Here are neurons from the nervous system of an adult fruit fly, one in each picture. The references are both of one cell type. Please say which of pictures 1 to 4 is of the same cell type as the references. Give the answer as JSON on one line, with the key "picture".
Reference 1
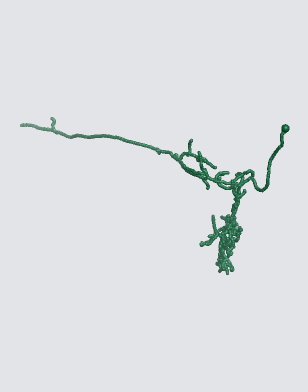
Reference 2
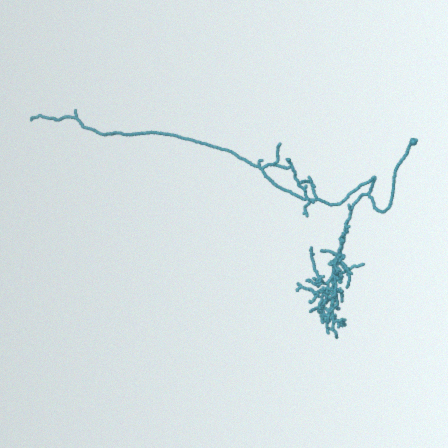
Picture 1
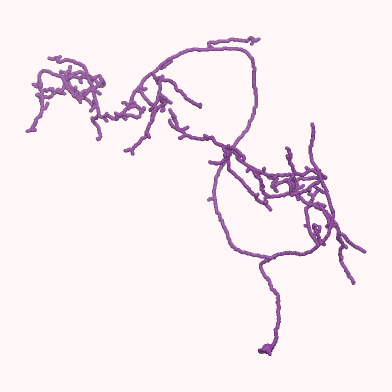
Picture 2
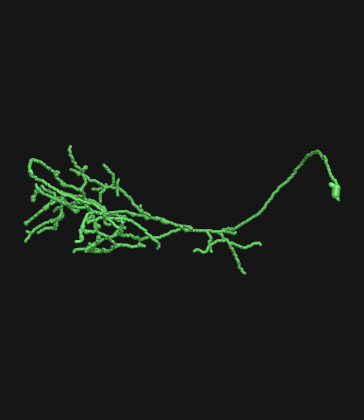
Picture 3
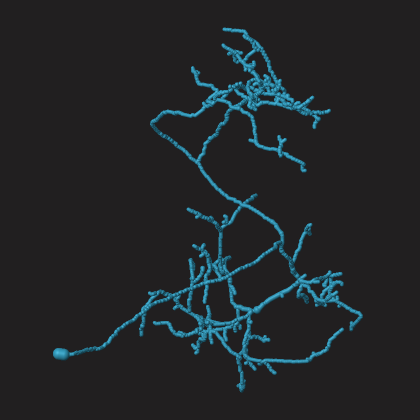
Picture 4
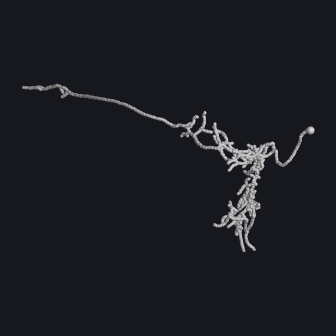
{"picture": 4}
